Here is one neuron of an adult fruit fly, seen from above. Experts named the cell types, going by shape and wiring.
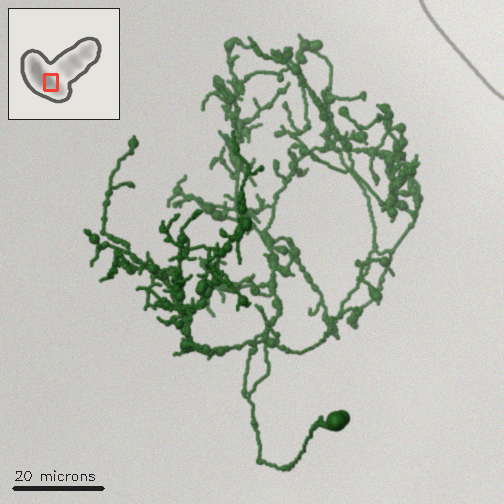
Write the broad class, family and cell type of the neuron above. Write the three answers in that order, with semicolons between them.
central-brain intrinsic neuron; hemilineage VLPl4_dorsal; PLP002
